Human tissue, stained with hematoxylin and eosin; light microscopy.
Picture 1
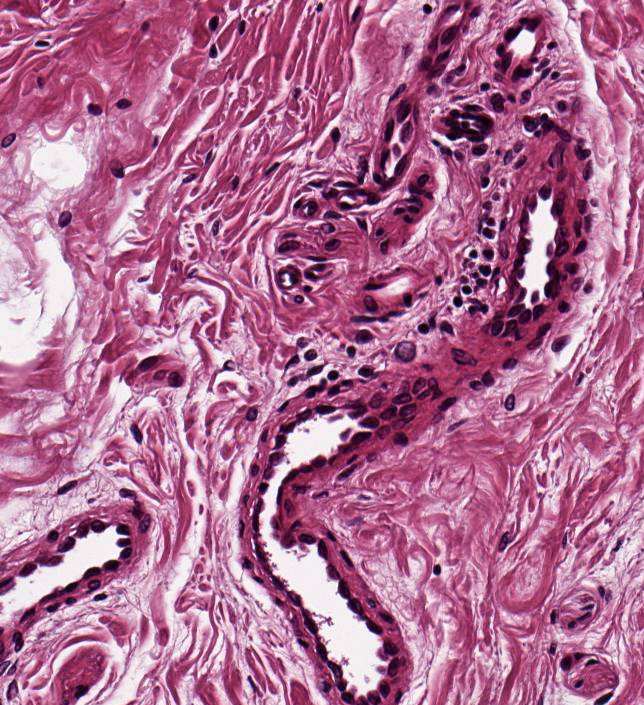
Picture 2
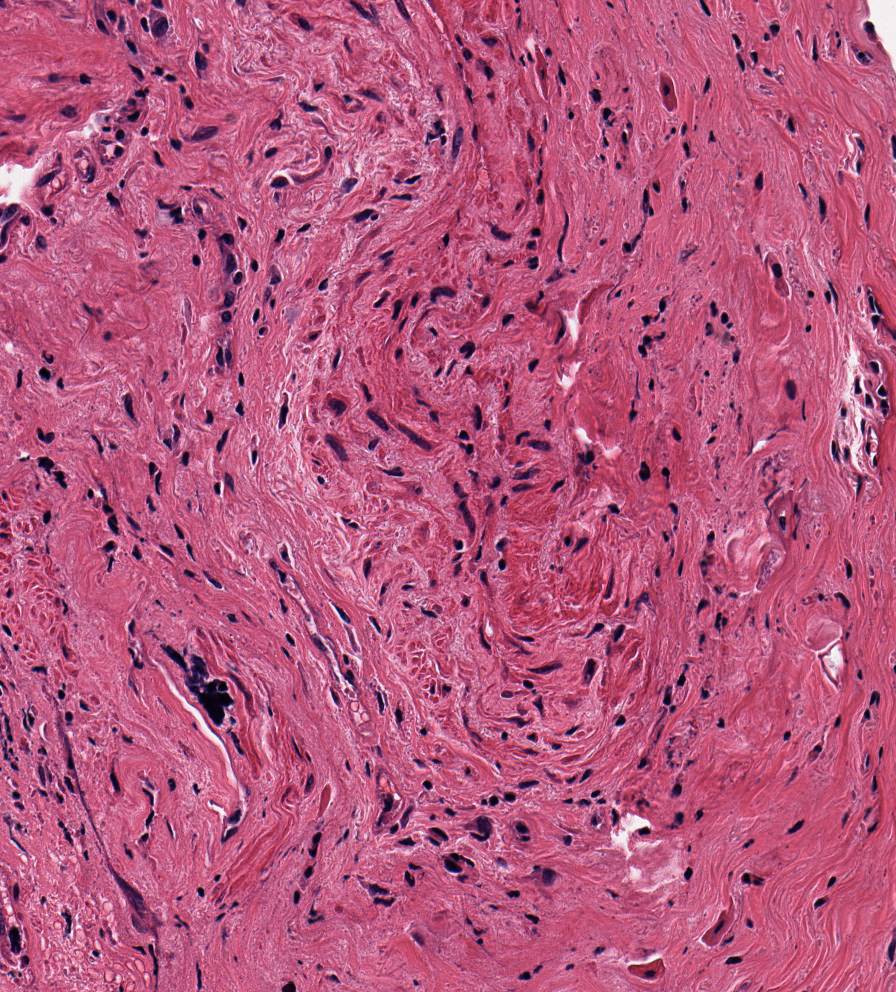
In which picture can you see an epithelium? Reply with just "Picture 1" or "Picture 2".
Picture 1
